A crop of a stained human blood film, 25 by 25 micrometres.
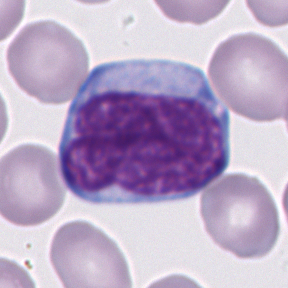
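Myeloblast, the nucleated cell at the centre of this stained peripheral blood smear. First, the outline: angular, with several fairly straight edges. Next, the nucleus: about 14 by 10 micrometres, lying toward the lower part of the cell and filling about 70% of its area. Last, the cytoplasm: pale blue, with its widest band above the nucleus.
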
